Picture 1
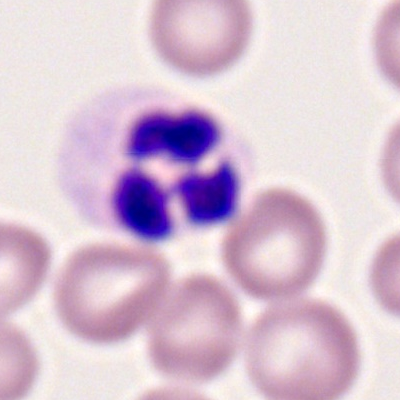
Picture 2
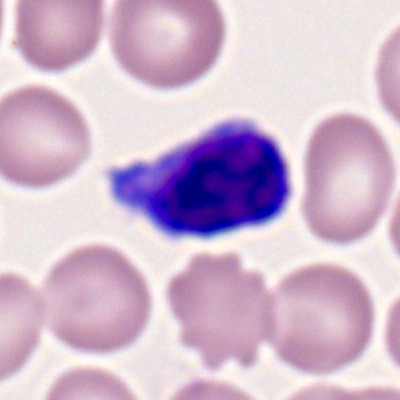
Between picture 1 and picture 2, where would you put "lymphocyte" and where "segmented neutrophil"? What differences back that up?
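Let me sort the names first: picture 1 is the segmented neutrophil, picture 2 the lymphocyte. In picture 1 the outline is roughly round with a faint, smooth edge, and the nucleus splits into three separate lobes grouped around a pale centre.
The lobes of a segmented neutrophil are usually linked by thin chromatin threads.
Its chromatin is dense and dark purple throughout, and I find no nucleolus in any lobe. The cytoplasm there is plentiful and pale pinkish-lilac. In picture 2 the chromatin is dark purple as well, but coarsely clumped, and the cytoplasm shows no granules. One thing the two share: neither cytoplasm has vacuoles. Just below the lymphocyte I see a red cell with a spiky, scalloped edge.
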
